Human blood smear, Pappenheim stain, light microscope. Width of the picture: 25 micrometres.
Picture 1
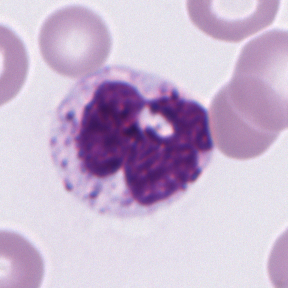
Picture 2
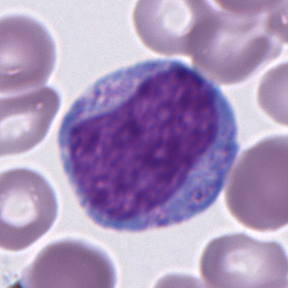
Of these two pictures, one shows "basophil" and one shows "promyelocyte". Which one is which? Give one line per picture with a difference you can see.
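Picture 1 – basophil. The nucleus is split into large irregular lobes.
Picture 2 – promyelocyte. The nucleus is a single oval mass without lobes.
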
